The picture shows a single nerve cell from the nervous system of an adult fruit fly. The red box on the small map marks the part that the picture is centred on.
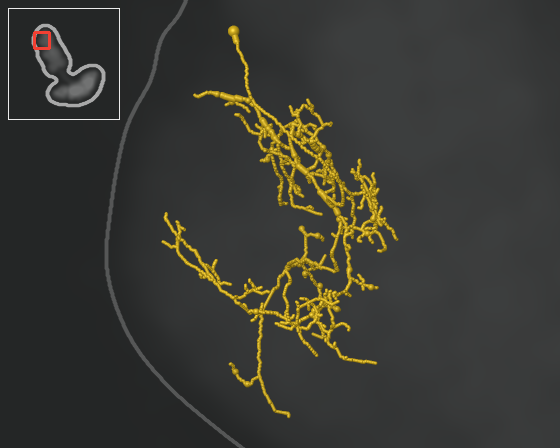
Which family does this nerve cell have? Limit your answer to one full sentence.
This nerve cell falls within the family hemilineage 04B.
